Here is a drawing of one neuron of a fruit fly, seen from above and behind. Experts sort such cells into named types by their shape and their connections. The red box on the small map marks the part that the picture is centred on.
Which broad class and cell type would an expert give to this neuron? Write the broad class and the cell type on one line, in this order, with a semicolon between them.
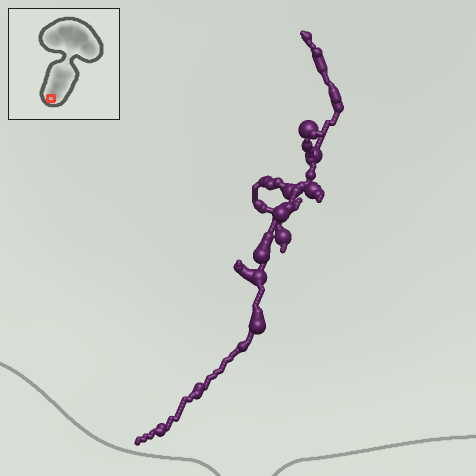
sensory neuron entering the nerve cord; SNxx33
